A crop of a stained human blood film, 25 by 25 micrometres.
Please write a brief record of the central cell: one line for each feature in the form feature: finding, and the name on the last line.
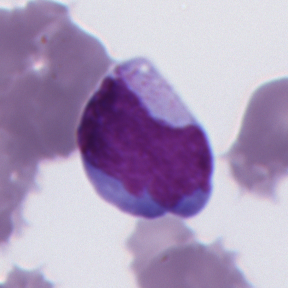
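Size: about 15 by 11 micrometres
Nucleus: fills most of the cell, shallow notch on lower edge
Cytoplasm: pale blue along the lower edge
Granules: fine, reddish, scattered in cytoplasm above nucleus
Answer: myeloblast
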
